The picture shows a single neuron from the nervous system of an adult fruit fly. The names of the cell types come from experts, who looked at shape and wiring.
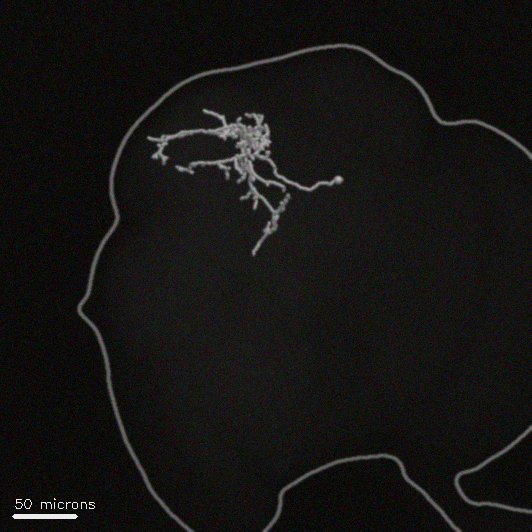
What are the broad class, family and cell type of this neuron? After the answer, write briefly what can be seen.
Its broad class is central-brain intrinsic neuron. Its family is hemilineage DM4_dorsal. The cell type is SMP413. From left to right in the picture it spans about 160 microns. In this view it is wider than it is tall.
